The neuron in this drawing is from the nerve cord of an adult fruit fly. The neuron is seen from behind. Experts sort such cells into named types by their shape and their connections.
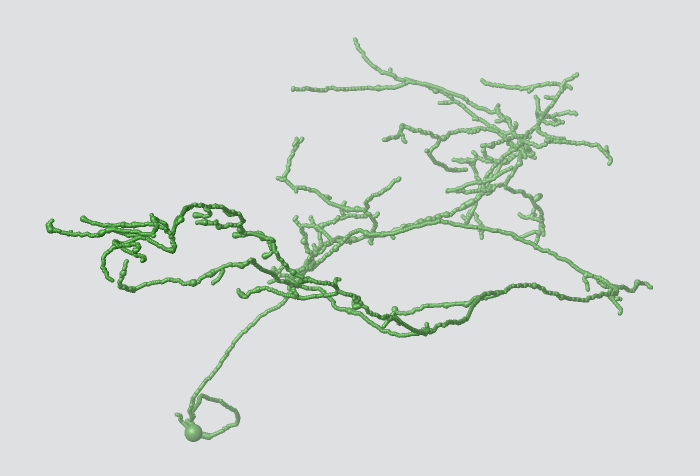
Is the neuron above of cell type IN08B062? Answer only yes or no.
yes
